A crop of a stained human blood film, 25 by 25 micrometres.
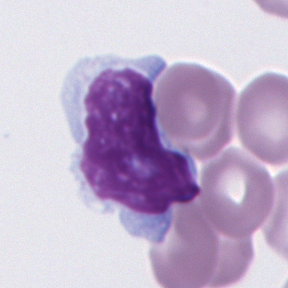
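Typical lymphocyte, the cell in the middle of the smear. First, the outline is irregular, its cytoplasmic edges ragged. Next, the nucleus is irregular in shape, with a pointed tip reaching toward the lower right. Then the cytoplasm, which is pale blue. Last, no distinct granules are seen within it.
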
